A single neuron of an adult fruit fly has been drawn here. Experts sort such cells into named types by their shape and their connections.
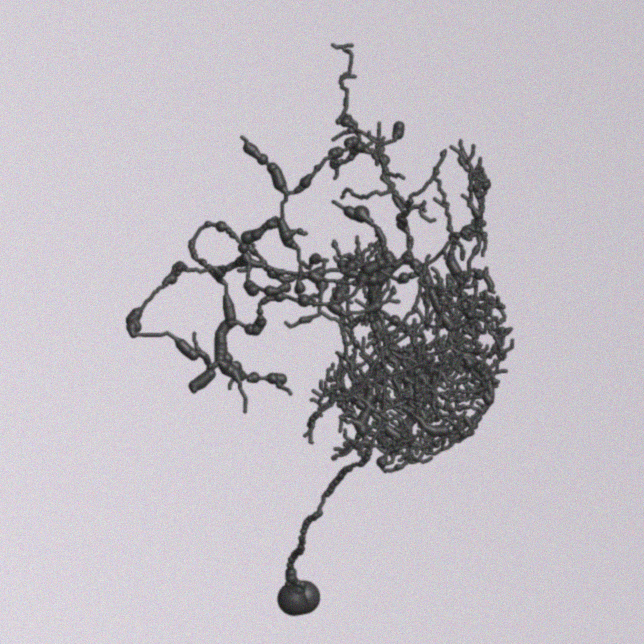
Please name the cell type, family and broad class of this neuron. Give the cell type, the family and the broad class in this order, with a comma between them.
PVLP072, hemilineage VLPl&p1_lateral, central-brain intrinsic neuron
